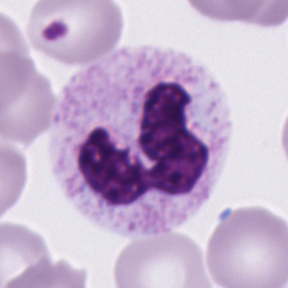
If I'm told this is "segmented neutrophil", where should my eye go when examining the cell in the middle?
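Starting with the chromatin: it is coarse and clumped, and it stains dark purple.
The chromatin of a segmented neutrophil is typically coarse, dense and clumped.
So that part goes with the name. The granules are fine and pink-violet, scattered throughout the cytoplasm.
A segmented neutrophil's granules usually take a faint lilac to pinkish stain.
These sit close to that, so they fit as well. The nucleus forms two large dark lobes joined near the middle.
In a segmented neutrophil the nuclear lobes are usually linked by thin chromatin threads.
Around the nucleus, the cytoplasm is abundant and pale lilac-pink. I find nothing here that sits against the name segmented neutrophil.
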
